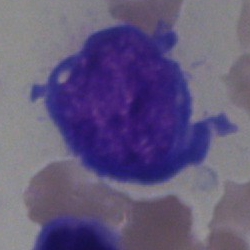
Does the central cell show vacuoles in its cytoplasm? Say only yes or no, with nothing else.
Yes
